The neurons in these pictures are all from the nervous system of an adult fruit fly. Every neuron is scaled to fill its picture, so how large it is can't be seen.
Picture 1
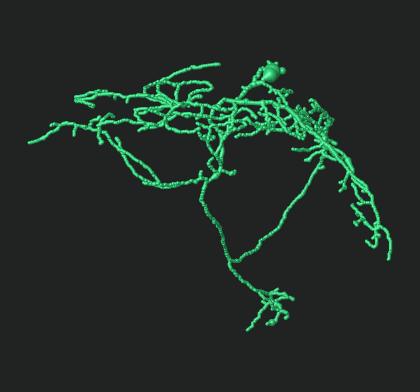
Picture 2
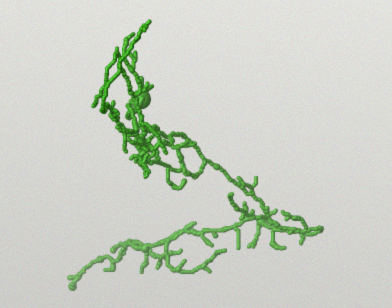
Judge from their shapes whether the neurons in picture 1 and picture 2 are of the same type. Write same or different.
different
